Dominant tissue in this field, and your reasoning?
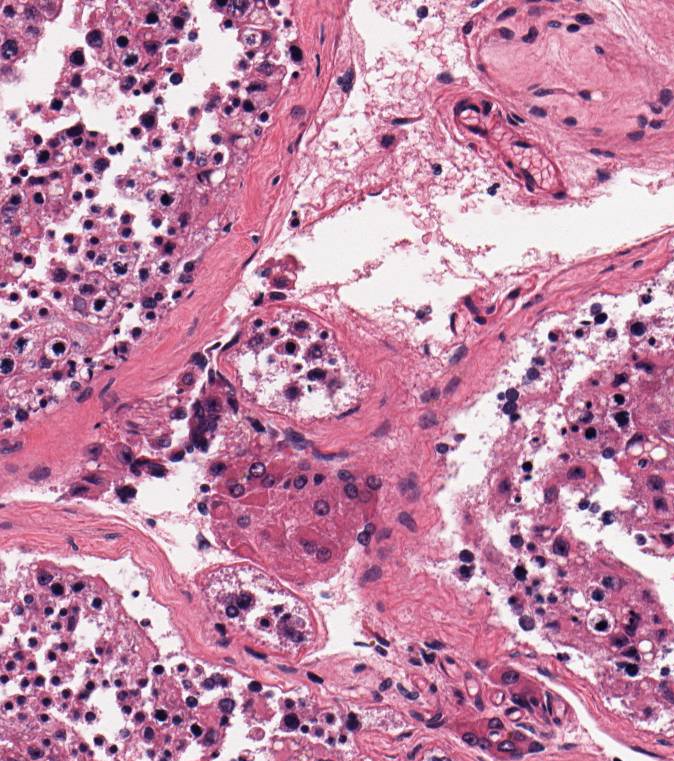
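Seminiferous tubule, by these checks. Check one: rounded and elongated compartments of cells, parted by bands of pink fibrous tissue.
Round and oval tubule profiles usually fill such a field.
Check two: near the centre, between compartments, a cluster of polygonal cells with abundant pink cytoplasm and round nuclei.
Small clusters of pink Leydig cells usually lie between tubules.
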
